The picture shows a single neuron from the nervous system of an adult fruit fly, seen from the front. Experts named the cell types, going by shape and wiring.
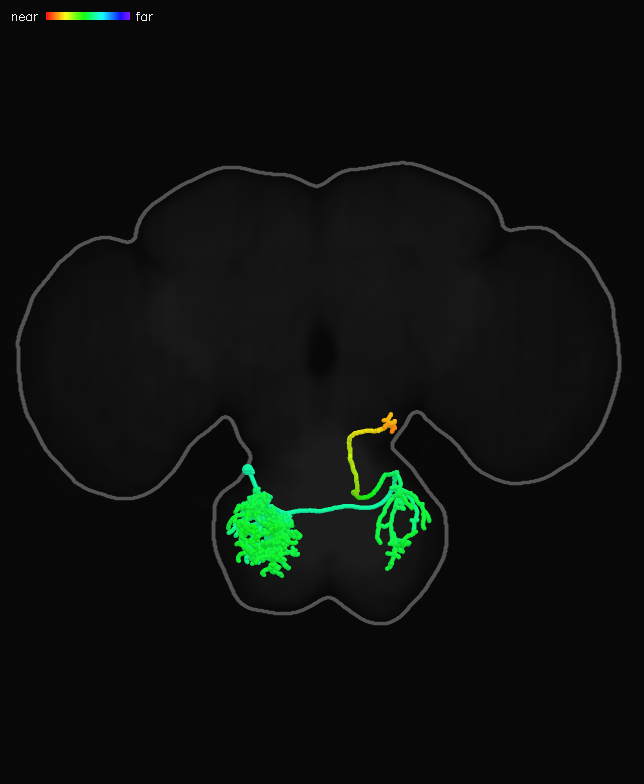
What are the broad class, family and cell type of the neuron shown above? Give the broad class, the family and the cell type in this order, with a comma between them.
ascending neuron, hemilineage 19B, AN19B009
